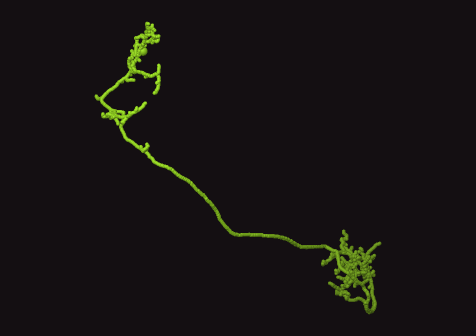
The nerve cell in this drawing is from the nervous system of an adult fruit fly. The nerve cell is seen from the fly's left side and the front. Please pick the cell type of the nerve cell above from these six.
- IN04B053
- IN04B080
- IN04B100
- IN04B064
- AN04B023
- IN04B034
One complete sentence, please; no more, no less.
Cell type AN04B023 is what this nerve cell is.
